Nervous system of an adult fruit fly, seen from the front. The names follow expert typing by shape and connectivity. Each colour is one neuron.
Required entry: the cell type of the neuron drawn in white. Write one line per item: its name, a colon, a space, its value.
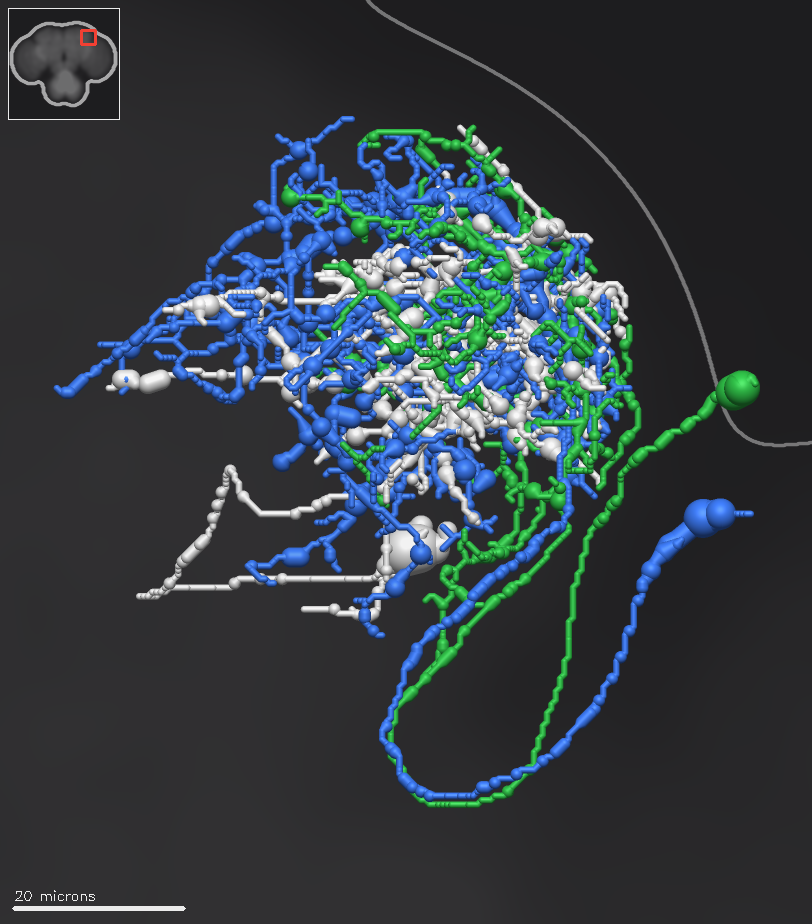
cell type: CB3278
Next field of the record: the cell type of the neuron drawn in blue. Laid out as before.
cell type: CB2691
